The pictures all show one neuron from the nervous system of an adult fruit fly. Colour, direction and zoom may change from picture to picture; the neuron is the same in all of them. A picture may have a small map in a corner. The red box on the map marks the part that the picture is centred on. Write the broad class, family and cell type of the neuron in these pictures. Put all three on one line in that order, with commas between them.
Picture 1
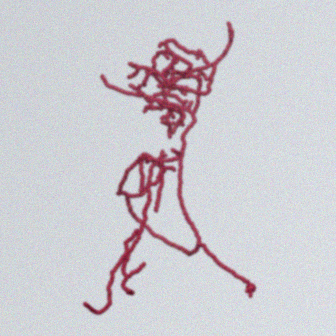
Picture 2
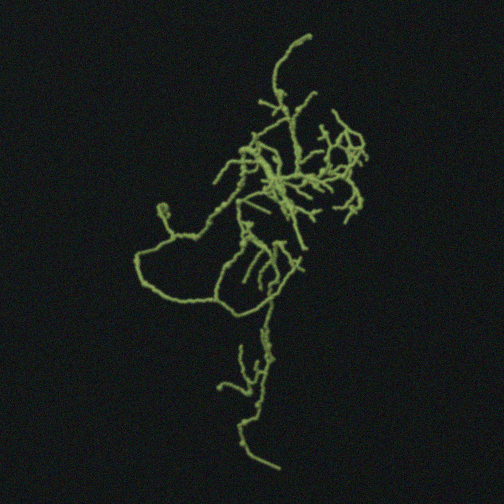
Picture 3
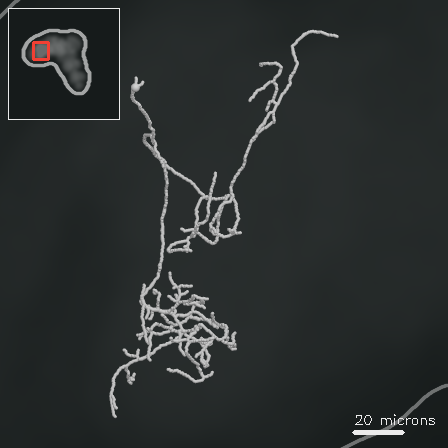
central-brain intrinsic neuron, hemilineage VLPl&p2_lateral, LHAV1a3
